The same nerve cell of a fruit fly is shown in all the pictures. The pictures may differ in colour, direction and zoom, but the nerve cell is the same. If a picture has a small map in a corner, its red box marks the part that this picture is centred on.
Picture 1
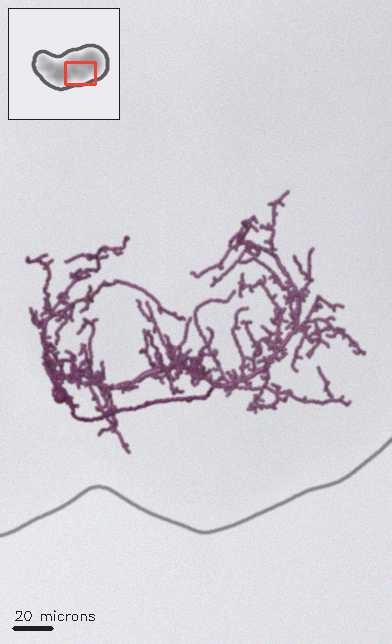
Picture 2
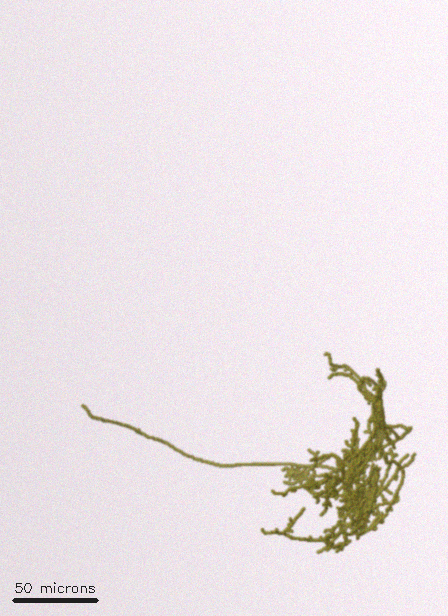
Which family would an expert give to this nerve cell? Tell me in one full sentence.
By family, this nerve cell is grouped as hemilineage LB3.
